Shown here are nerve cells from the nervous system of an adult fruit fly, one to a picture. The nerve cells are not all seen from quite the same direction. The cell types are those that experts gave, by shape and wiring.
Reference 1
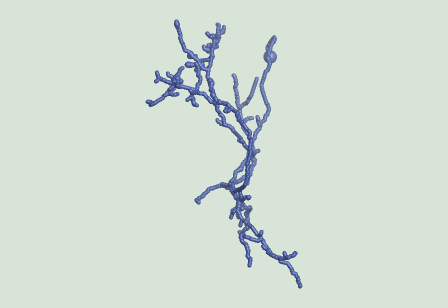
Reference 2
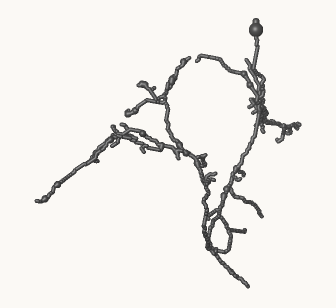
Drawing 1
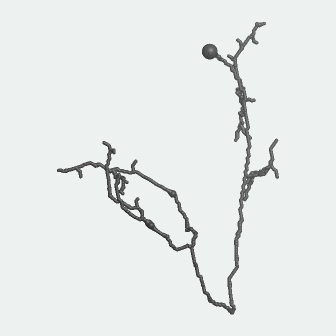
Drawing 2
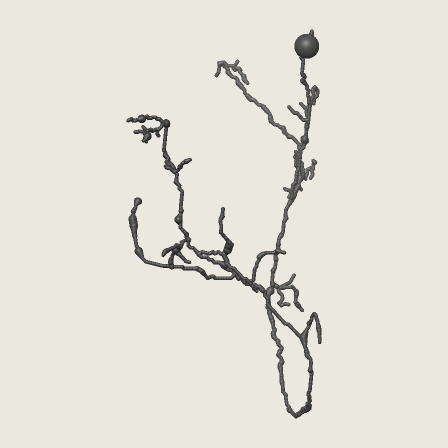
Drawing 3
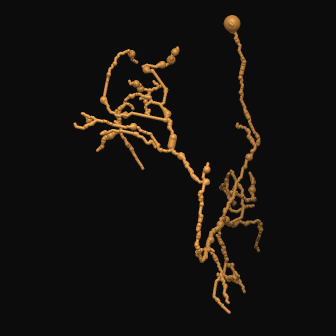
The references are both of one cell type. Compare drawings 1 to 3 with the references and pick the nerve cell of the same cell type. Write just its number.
3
